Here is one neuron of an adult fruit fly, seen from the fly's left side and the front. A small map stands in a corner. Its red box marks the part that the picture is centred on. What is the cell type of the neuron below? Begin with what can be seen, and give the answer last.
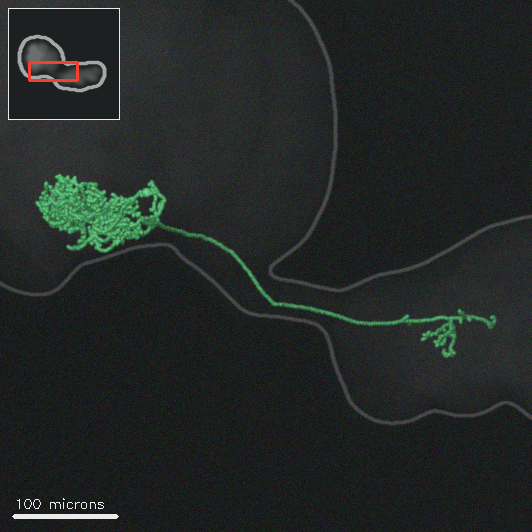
By the scale bar it is about 450 microns wide in this view. As drawn here it is more than twice as wide as it is tall. Its broad class is descending neuron. Its cell type is DNge146.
